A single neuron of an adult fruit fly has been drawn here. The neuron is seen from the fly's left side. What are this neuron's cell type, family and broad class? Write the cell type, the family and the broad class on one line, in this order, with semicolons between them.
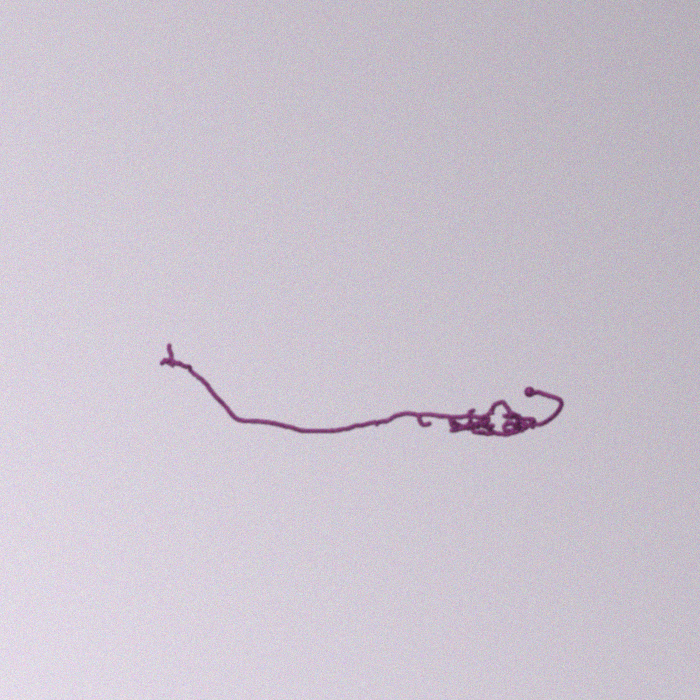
AN19B104; hemilineage 19B; ascending neuron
